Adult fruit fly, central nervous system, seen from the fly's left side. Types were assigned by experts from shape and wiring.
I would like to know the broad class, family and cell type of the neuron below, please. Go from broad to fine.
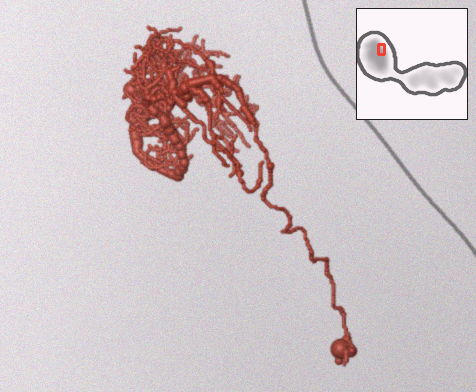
central-brain intrinsic neuron; hemilineage PBp1; Delta7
